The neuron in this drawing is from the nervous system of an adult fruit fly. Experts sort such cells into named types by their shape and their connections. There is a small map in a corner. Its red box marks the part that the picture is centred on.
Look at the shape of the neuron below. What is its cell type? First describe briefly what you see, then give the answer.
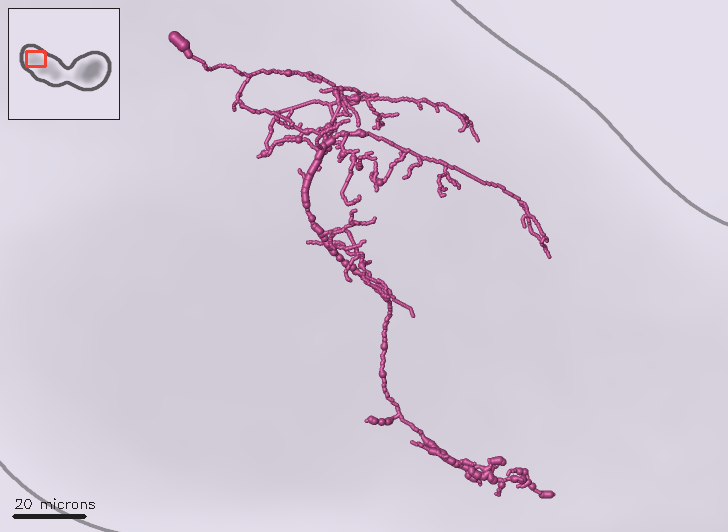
The cell body is at the upper left of the picture. By the scale bar it is about 130 microns tall in this view. The picture shows dozens of branch ends. It is a nerve-cord intrinsic neuron. It is of cell type IN19A070.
